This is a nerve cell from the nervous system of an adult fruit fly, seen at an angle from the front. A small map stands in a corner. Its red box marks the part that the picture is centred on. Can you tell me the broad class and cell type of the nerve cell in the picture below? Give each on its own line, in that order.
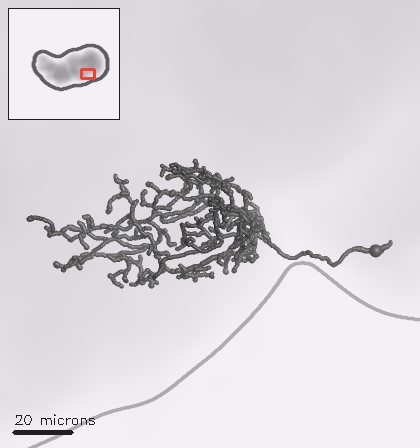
central-brain intrinsic neuron
PRW048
